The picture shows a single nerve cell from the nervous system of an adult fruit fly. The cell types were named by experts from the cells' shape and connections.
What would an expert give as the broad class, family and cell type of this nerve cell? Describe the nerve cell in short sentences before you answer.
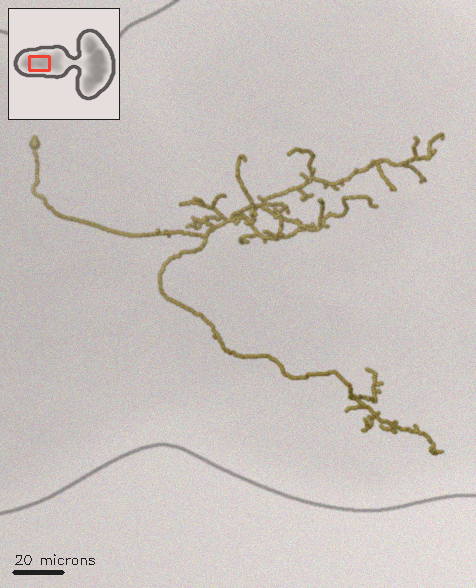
It lies in the nerve cord. The cell body can be seen at the upper left of the picture. From left to right in the picture it spans about 170 microns. It is a nerve-cord intrinsic neuron. The family is hemilineage 07B. It is of cell type IN07B083_b.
